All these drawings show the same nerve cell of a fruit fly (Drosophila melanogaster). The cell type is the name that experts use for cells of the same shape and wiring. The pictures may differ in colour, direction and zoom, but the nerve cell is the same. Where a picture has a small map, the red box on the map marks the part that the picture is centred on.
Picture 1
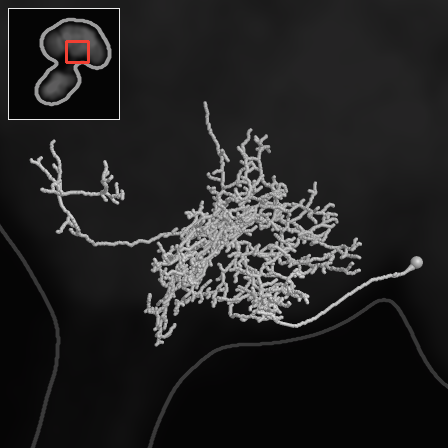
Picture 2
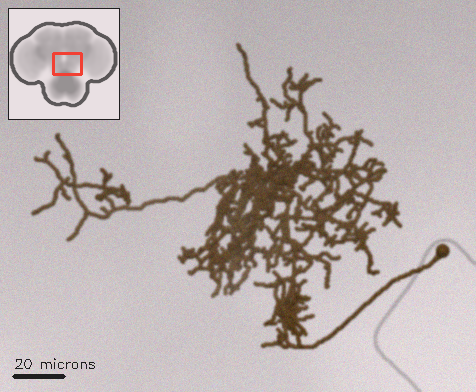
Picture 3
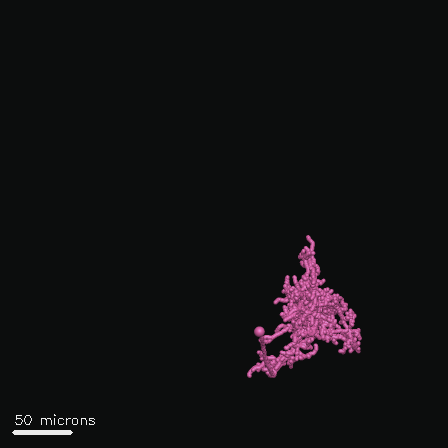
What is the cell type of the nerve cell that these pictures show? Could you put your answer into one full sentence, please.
The nerve cell is typed under the name GNG529.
